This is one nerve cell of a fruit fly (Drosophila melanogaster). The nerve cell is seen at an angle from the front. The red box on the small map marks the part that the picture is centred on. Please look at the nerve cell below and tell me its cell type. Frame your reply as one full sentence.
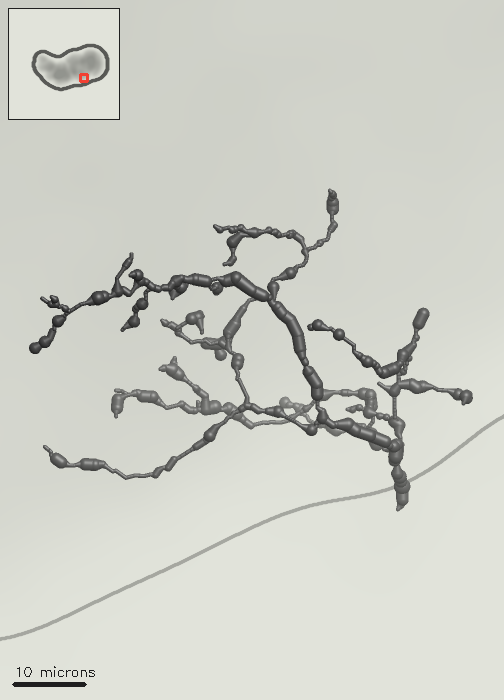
Under cell type classification, the nerve cell is BM_Taste.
